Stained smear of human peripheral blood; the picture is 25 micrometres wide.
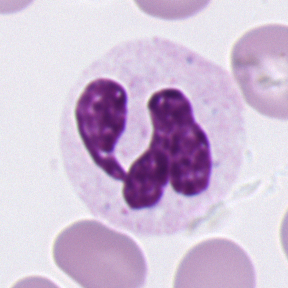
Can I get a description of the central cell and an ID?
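Round and smooth in outline, the central cell has a nucleus divided into three lobes. The left lobe is joined to the rest of the nucleus by a thin thread. No nucleoli can be seen in the nucleus. This cell is a segmented neutrophil.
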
